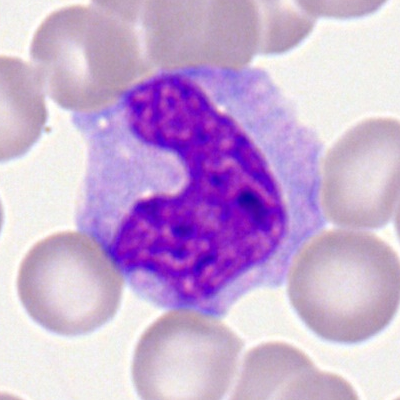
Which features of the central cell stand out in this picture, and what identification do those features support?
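A deep notch cuts into the folded nucleus from the left side. On that same left side, a few tiny clear spots lie in the cytoplasm, which contains no large, coarse granules. Rather than smoothly round, the cell outline is irregular and somewhat angular. Name: monocyte.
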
